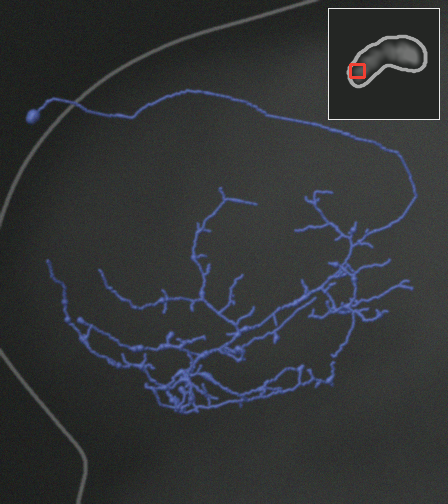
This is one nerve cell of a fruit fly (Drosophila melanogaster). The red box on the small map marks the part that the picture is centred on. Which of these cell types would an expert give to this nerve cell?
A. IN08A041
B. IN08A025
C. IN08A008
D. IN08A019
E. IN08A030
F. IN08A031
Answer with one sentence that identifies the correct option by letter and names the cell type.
The nerve cell is typed IN08A031, per option F.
